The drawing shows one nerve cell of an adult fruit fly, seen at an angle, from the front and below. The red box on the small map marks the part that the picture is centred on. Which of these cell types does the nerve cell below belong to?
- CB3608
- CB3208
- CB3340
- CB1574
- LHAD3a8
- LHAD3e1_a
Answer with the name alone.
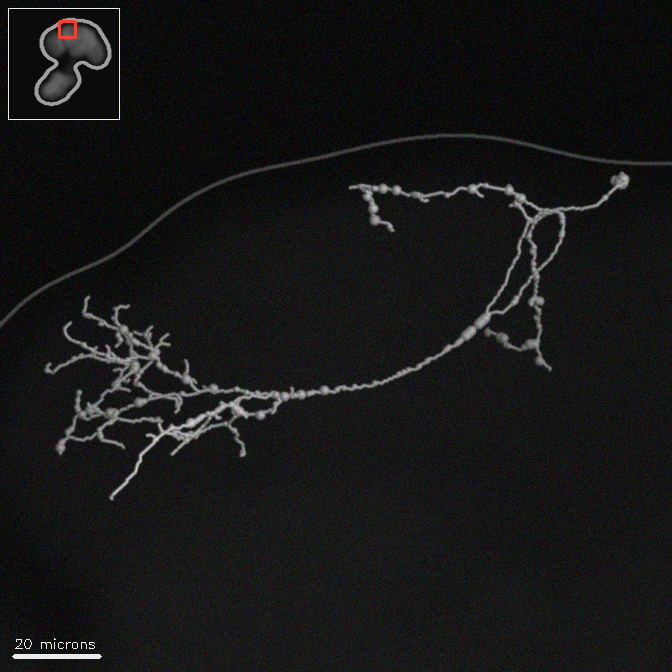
CB3208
